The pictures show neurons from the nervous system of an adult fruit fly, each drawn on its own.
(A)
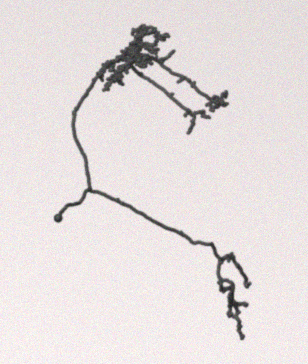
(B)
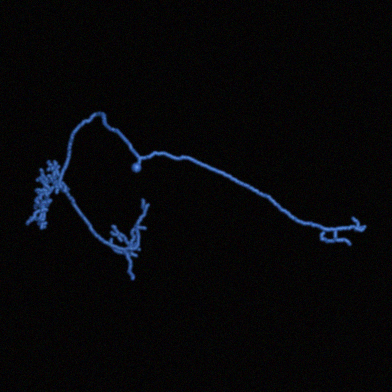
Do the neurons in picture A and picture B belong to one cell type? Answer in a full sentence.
They are of the same cell type.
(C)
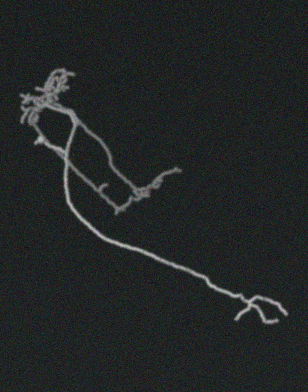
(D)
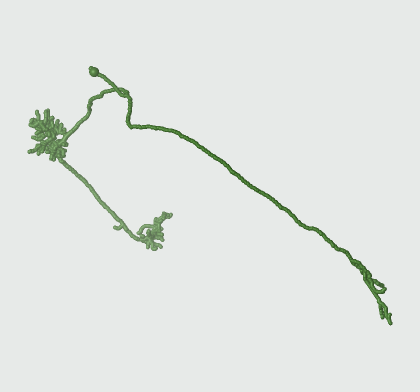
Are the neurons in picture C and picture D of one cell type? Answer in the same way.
They are of different cell types.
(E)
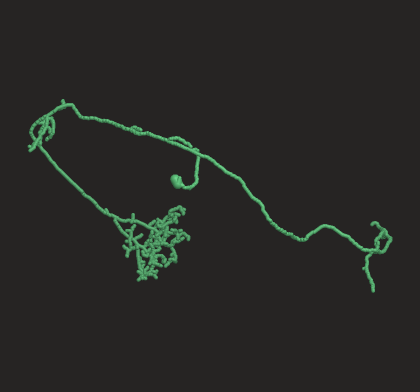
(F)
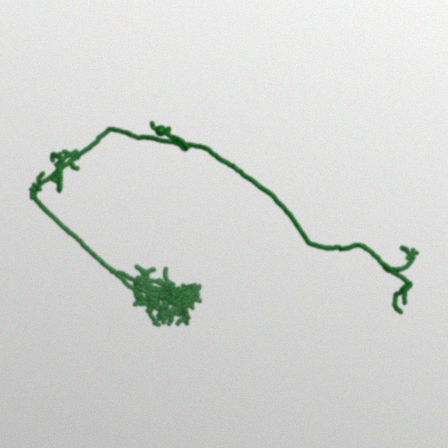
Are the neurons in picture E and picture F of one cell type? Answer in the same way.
They are of the same cell type.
